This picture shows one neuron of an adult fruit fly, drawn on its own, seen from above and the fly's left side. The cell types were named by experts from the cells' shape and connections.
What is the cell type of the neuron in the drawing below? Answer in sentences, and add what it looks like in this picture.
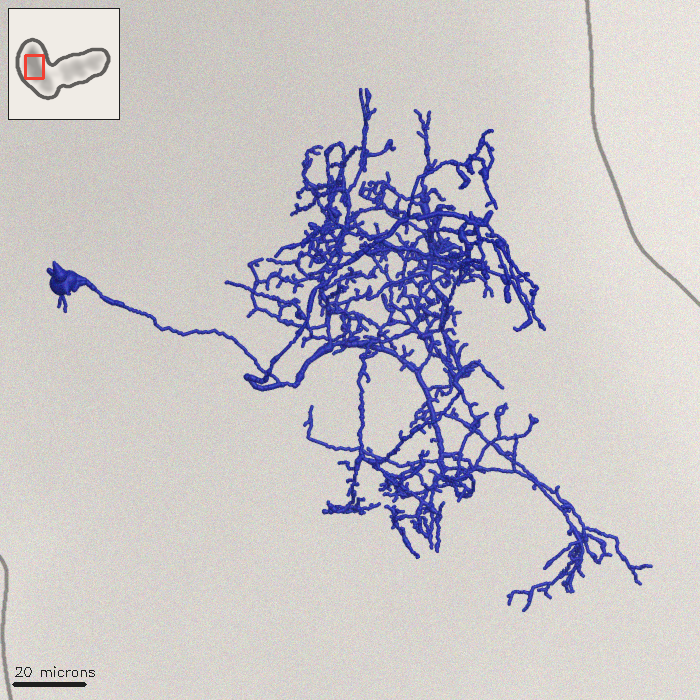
Its cell type is WED006. It is a central-brain intrinsic neuron. It lies in the brain. By the scale bar it is about 170 microns wide in this view. The picture shows more than a hundred branch ends.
